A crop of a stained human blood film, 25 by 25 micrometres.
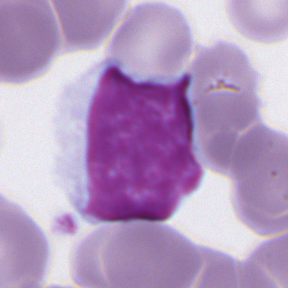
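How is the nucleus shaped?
Roughly square, with fairly straight sides.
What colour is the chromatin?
Deep purple-magenta, dotted with small paler spots.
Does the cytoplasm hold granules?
No distinct ones.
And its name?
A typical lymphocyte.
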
